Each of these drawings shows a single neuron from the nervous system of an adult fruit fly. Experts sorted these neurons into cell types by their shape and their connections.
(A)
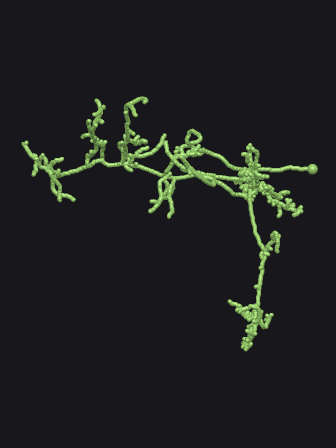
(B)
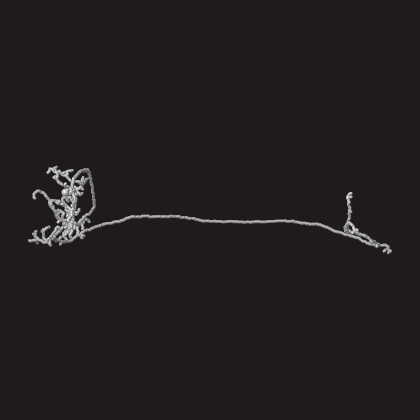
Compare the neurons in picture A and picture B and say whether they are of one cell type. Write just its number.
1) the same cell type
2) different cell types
2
